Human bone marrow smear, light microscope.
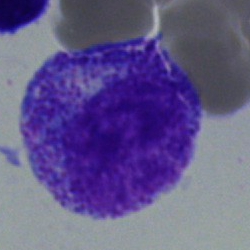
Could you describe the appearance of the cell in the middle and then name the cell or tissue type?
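Chromatin dark purple. Nucleus off-centre, toward the right side of the cell. Cytoplasm blue-purple, with reddish-purple granules scattered through it. Identity: promyelocyte.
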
